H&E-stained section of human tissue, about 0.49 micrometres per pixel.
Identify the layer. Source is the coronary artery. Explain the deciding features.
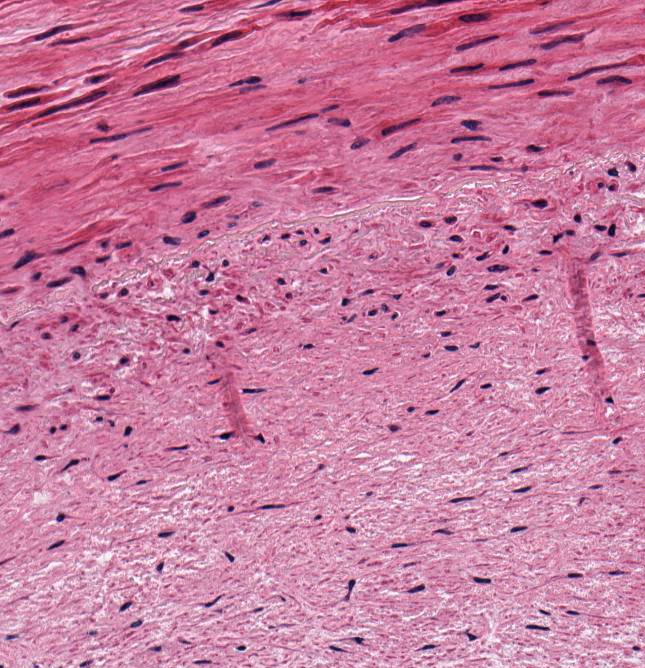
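You're looking at tunica intima: the larger, paler, looser lower zone. Its fine pink fibrils form a loose, wispy meshwork without one orderly direction, small dark nuclei mostly sparse.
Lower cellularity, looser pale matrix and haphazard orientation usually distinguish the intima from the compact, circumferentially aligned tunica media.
Trace the wavy line parting it from the deeper pink upper band of dense fibres.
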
